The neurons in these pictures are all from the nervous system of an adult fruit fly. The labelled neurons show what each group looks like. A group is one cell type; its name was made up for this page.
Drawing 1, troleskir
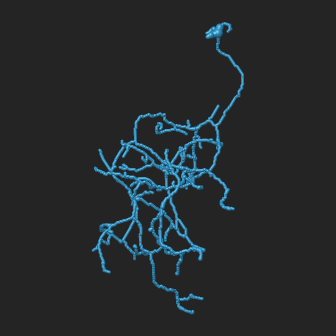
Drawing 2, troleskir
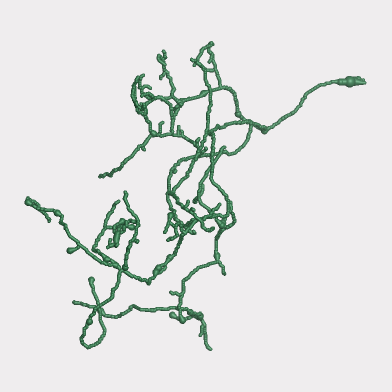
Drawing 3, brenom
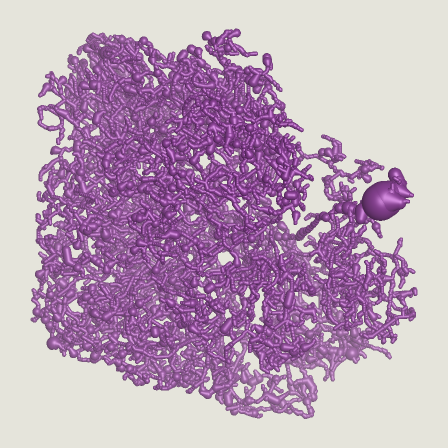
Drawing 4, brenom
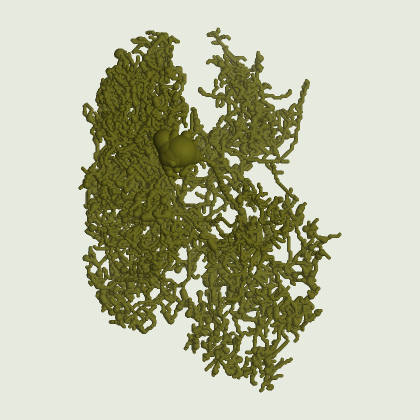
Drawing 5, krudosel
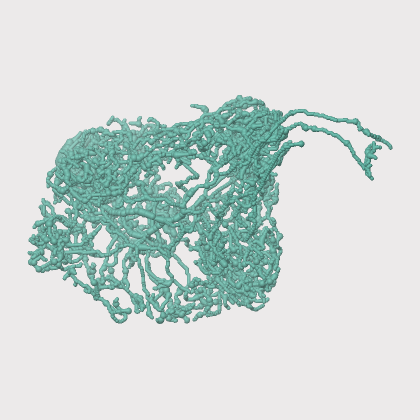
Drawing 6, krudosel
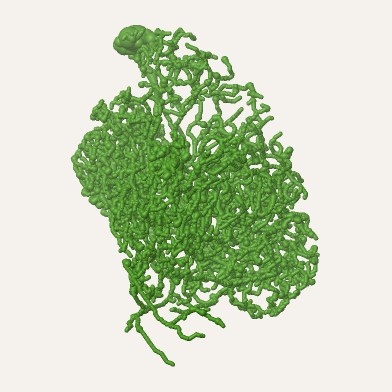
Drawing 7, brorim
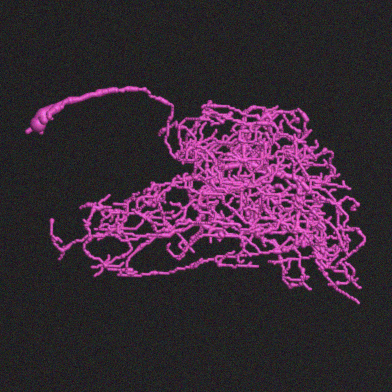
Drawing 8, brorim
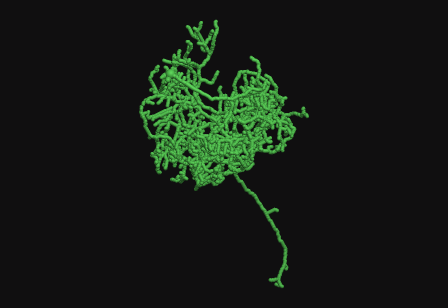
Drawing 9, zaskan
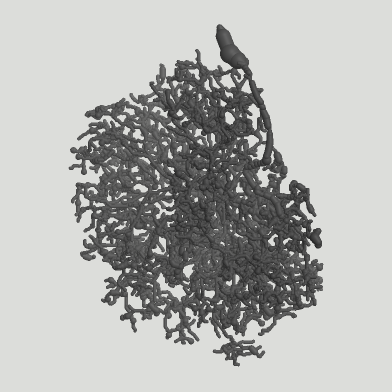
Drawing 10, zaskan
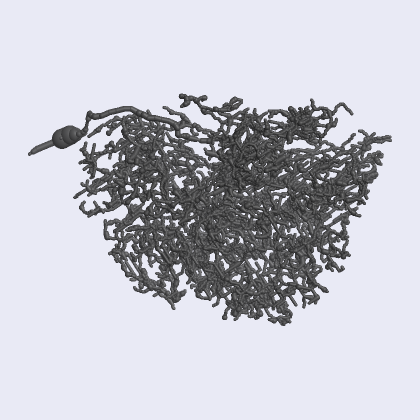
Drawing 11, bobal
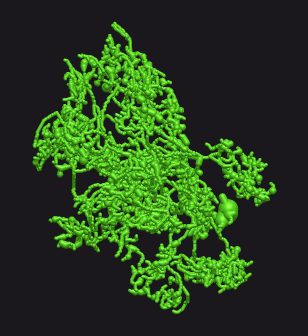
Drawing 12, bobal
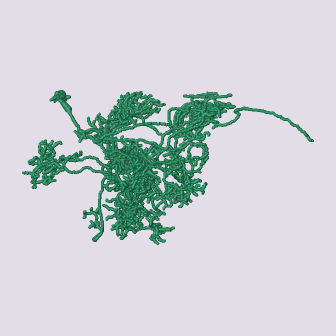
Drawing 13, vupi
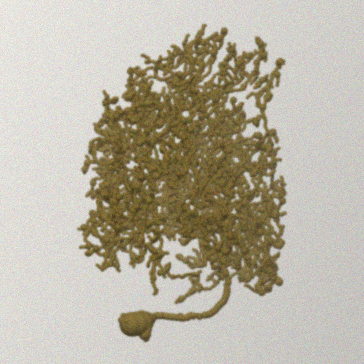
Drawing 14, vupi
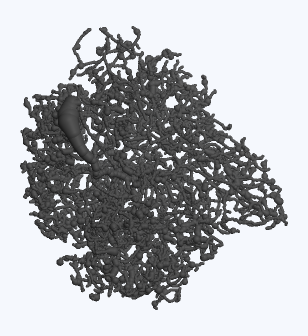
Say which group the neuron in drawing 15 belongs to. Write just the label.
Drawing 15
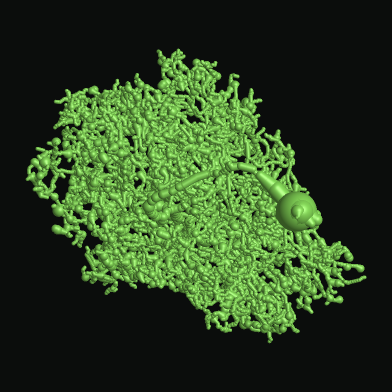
zaskan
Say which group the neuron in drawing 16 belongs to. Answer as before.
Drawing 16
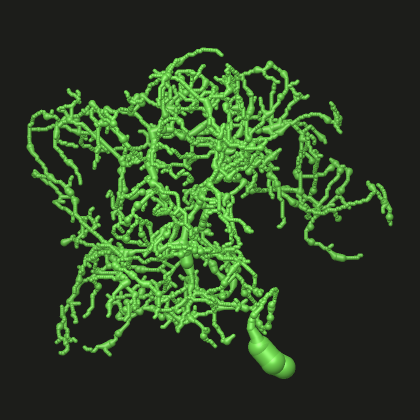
brorim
